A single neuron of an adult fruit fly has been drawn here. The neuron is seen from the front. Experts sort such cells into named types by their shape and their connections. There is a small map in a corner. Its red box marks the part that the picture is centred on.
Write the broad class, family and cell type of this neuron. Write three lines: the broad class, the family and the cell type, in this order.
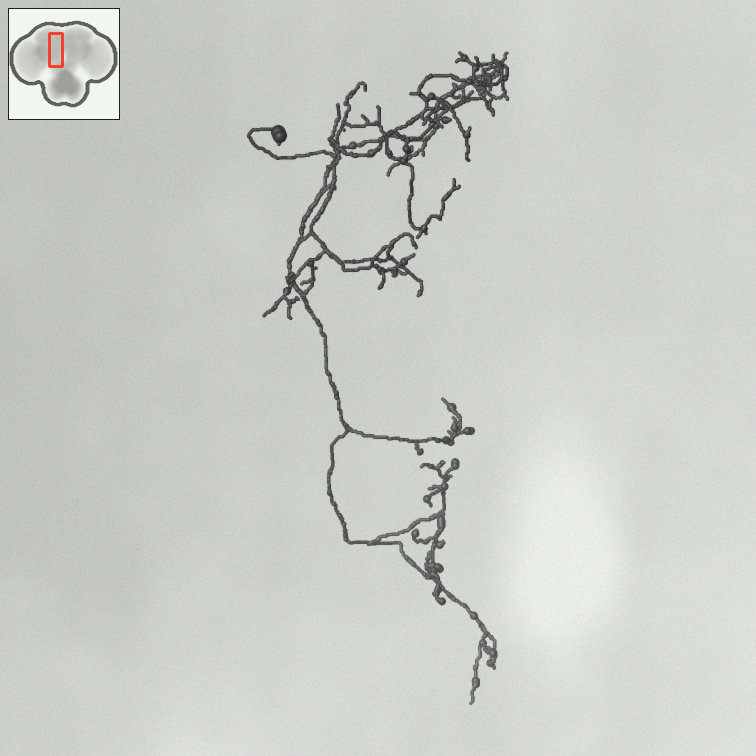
central-brain intrinsic neuron
hemilineage CREa2_ventral
CRE014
